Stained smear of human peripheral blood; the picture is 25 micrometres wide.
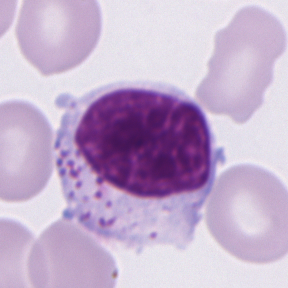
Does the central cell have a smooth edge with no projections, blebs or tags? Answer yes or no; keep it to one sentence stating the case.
No, the cell lacks a smooth edge; its outline is rough.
